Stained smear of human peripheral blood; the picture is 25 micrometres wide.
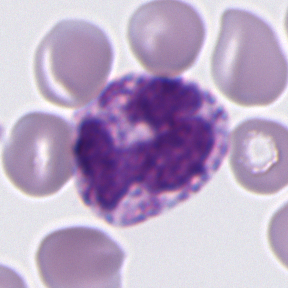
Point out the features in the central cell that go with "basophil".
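The cell is a basophil. In keeping with this, the nucleus is irregular and lobed, curving around a pale central area, with dense, dark purple chromatin.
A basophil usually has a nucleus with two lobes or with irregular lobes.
Coarse dark violet granules lie scattered through the cytoplasm and along the cell edge.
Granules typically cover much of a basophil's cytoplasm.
Less in keeping, the granules here are scattered, and pale pinkish-lilac cytoplasm is visible, most of it at the lower edge.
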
